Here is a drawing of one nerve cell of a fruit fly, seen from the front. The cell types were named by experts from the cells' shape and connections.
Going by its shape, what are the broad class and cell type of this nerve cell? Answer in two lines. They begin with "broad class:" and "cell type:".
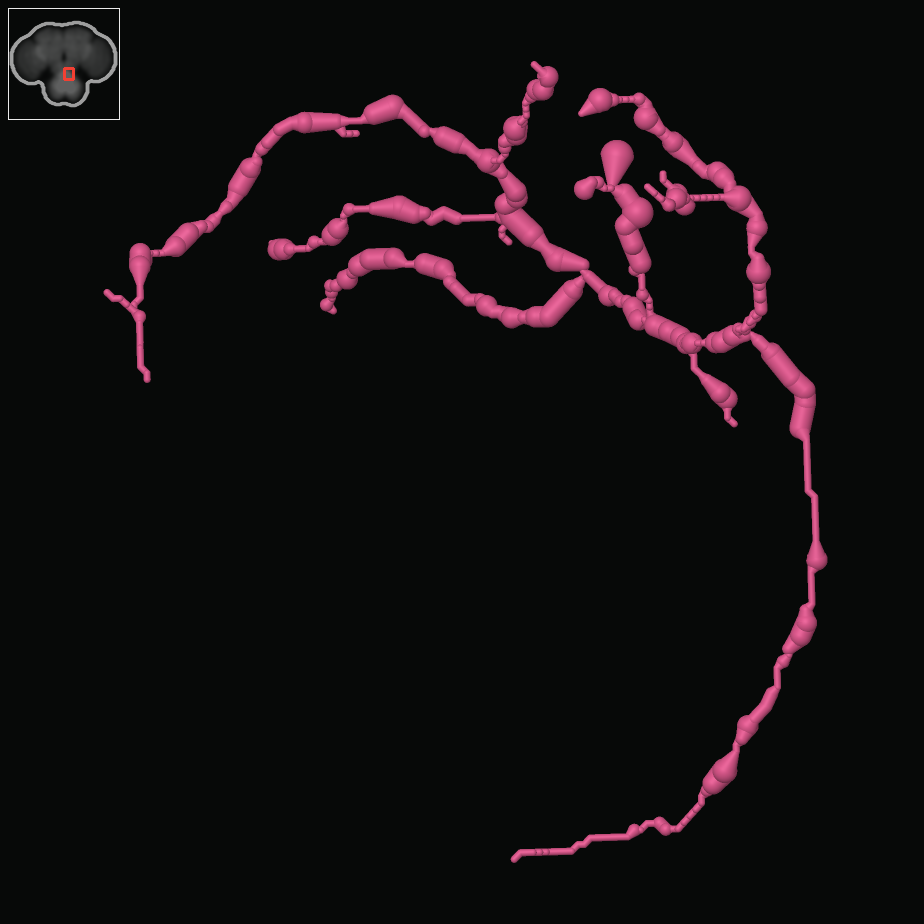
broad class: sensory neuron entering the nerve cord
cell type: SNxx17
